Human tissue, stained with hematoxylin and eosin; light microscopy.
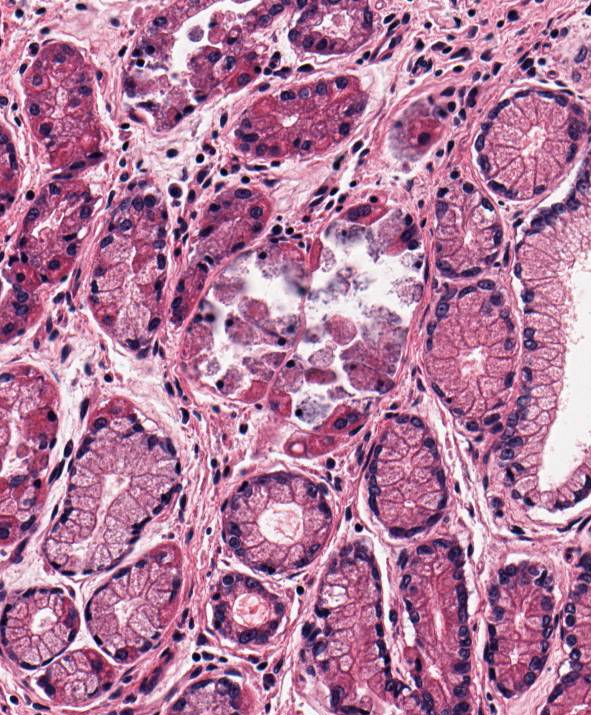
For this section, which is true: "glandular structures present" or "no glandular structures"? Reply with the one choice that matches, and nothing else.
Glandular structures present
